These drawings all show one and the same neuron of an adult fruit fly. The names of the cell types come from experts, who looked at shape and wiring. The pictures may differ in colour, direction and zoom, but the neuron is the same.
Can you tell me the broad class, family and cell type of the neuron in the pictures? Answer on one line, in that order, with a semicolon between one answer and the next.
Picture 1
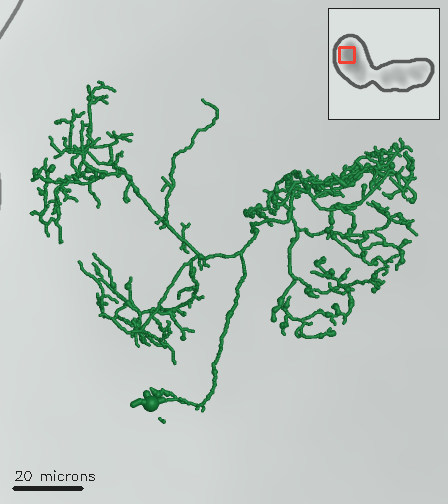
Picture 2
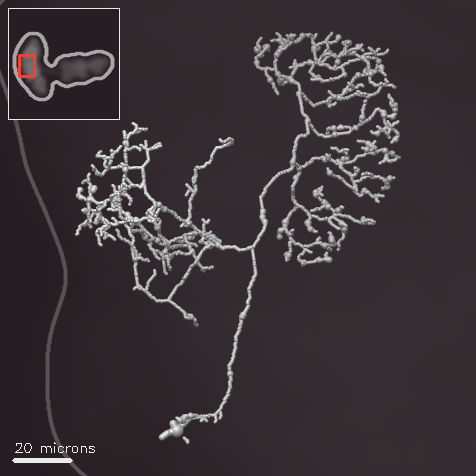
central-brain intrinsic neuron; hemilineage AOTUv4_ventral; FB4P_c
